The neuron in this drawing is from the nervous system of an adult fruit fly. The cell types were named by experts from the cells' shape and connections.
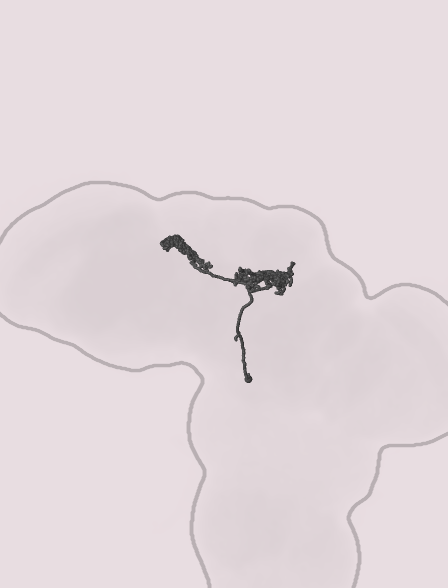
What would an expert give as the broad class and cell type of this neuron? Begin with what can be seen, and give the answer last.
As drawn here it is about as wide as it is tall. This is a central-brain intrinsic neuron. The cell type is LAL172.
